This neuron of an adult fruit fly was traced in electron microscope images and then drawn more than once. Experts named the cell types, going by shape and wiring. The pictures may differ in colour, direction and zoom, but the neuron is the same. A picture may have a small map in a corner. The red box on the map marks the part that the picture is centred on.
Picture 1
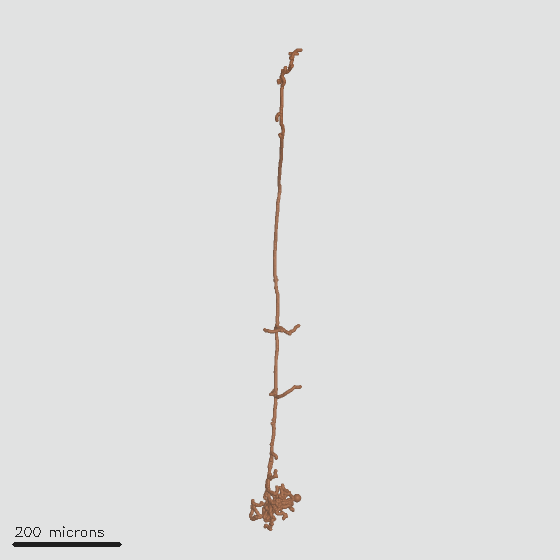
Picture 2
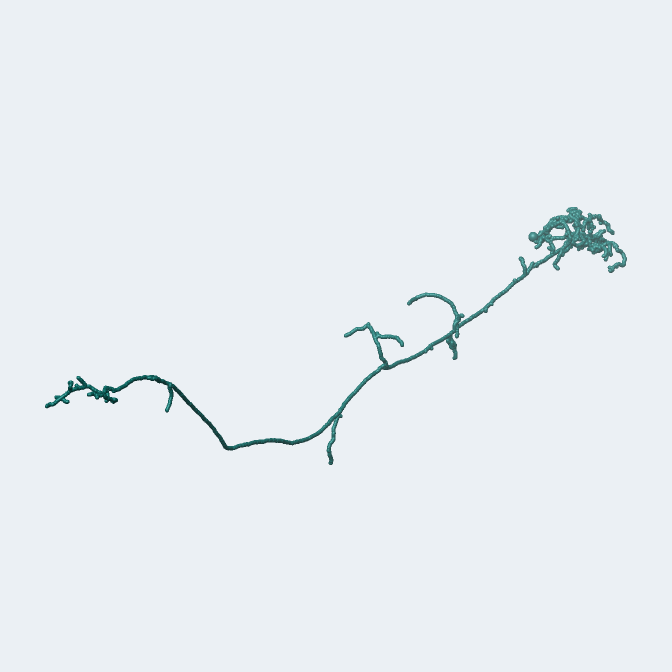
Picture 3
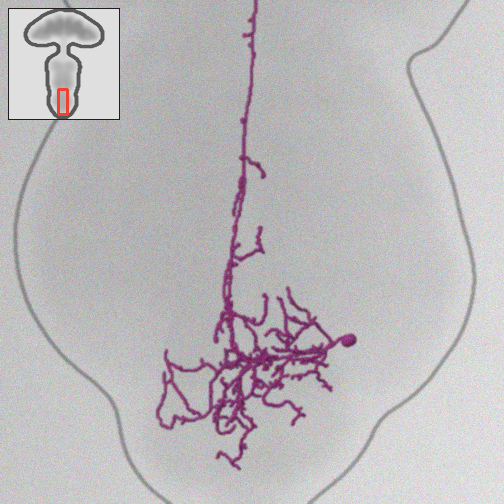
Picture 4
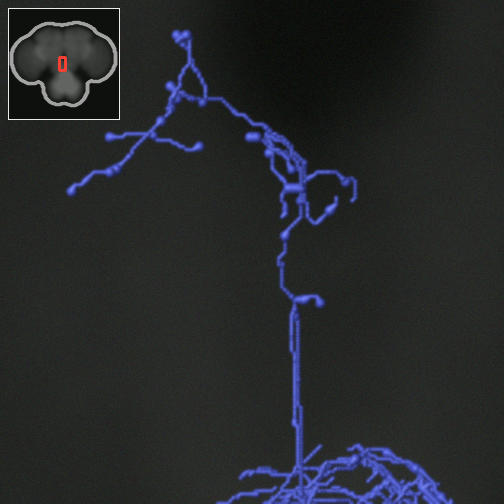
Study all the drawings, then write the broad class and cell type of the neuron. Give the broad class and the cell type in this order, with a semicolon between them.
ascending neuron; ANXXX169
